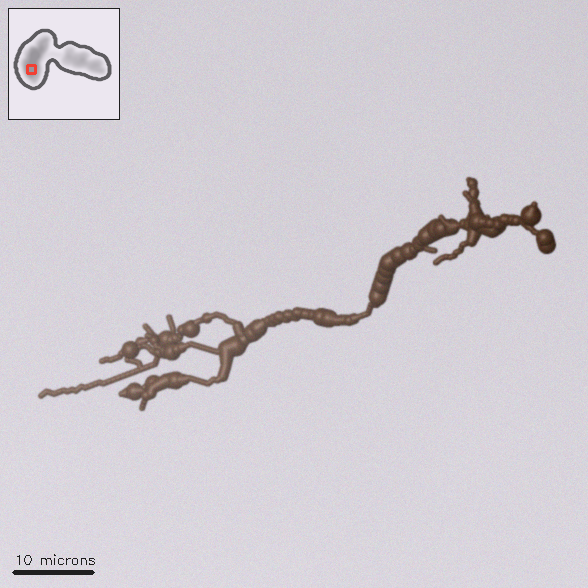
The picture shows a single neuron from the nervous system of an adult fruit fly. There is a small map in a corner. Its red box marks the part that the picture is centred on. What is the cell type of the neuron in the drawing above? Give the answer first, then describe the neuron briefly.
Its cell type is L4. It is an optic-lobe intrinsic neuron. It is in the brain and does not reach the nerve cord. No cell body is drawn. By the scale bar it is about 65 microns wide in this view.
